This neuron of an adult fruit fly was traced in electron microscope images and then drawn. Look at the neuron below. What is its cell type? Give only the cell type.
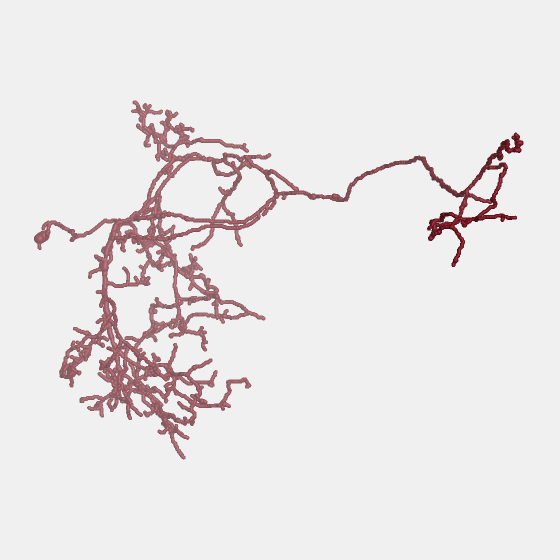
AVLP220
